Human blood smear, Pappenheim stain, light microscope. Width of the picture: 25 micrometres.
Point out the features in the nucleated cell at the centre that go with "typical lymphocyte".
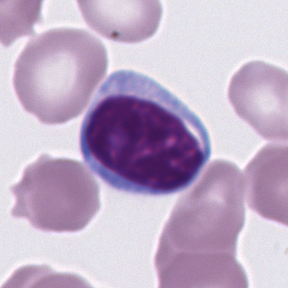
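In this typical lymphocyte the nucleus is oval, about 11 by 8 micrometres, and fills about 70% of the cell's area.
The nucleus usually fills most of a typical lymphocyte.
The measured proportion agrees with that. The cell itself measures about 11 micrometres across.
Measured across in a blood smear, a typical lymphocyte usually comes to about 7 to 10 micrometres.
This cell is therefore slightly larger than that usual range, the one measurement here that does not match. Also seen: the nucleus has no indentation or lobes, its chromatin is dark purple and coarsely clumped, and the cytoplasm forms a narrow pale blue rim around it that is widest along the upper edge of the cell.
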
